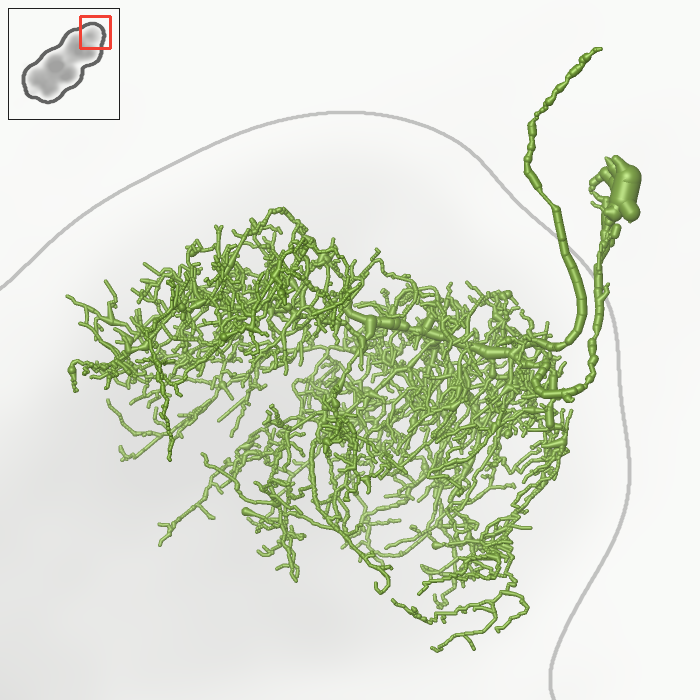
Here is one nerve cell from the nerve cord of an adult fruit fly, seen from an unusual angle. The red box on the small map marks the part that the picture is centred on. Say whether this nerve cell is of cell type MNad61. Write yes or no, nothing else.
yes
